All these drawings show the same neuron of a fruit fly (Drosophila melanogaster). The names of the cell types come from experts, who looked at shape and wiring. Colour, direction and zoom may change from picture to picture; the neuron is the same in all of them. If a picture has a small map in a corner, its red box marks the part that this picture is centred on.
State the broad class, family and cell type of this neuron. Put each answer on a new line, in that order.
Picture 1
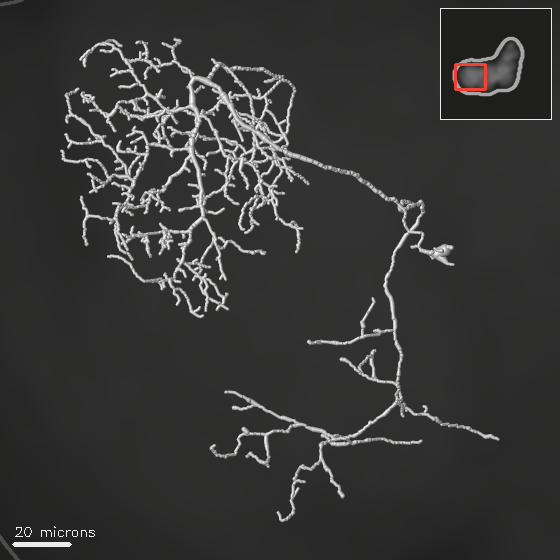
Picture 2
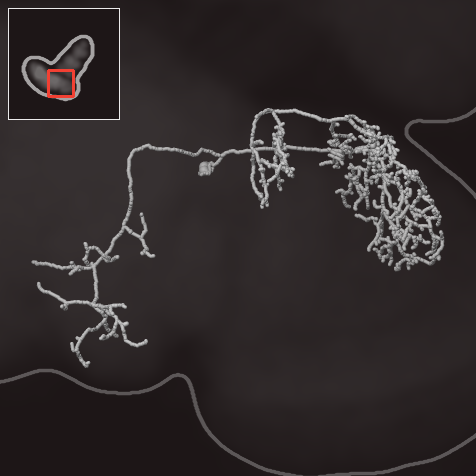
visual projection neuron
LPT
LPT29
